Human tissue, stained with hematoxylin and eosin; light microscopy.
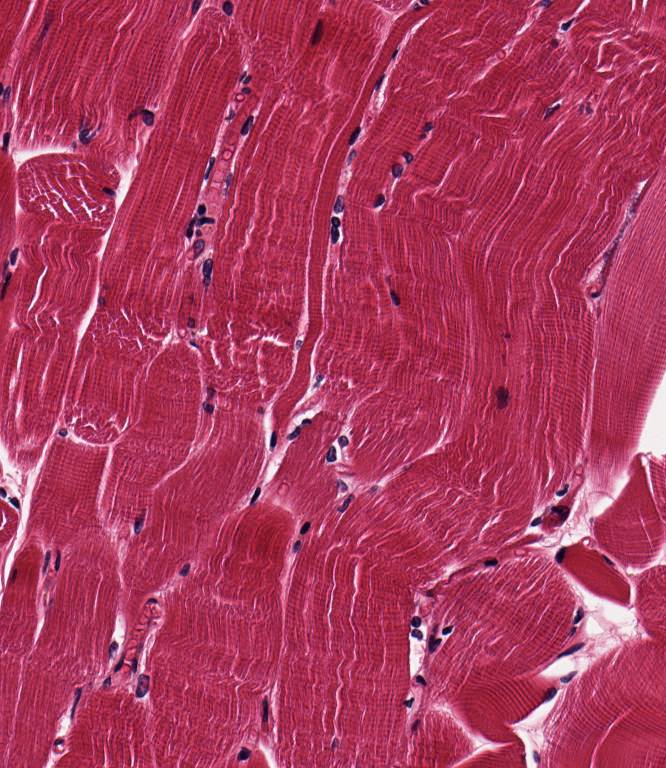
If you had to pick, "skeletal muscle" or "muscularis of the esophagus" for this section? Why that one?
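This section is skeletal muscle. First, striations: the fibres show fine, regular cross-striations across their width.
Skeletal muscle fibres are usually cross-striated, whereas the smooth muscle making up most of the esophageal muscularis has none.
Second, nuclei: here they are dark, flattened and at the fibre edges rather than in the centres.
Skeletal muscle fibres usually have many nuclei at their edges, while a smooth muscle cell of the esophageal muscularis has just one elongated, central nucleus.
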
